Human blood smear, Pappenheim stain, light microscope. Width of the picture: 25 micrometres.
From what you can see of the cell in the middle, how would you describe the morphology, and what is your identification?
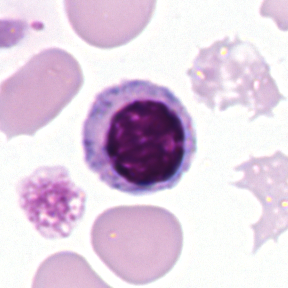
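Looking first at the outline, the cell is round and about 10 micrometres across. Inside it sits a nucleus that is round in outline, about 7 micrometres across, and takes up about 50% of the cell's area. Its chromatin is dense, dark purple and coarsely clumped. Around the nucleus, pale blue-grey cytoplasm forms a complete ring. This cell is a normoblast.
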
